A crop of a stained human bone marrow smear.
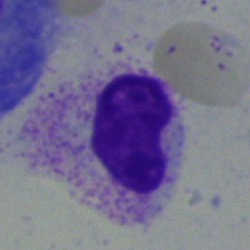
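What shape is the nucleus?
Let me see: kidney-shaped, with a notch on its right side.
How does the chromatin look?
Dense and dark purple.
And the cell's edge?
Faint and irregular, with granules scattered along it.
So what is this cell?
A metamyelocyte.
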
